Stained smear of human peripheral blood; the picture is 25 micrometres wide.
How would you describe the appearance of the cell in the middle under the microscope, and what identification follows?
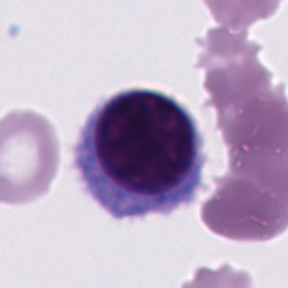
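Nucleus off-centre, pushed toward the upper right. Cytoplasm stained blue, without coarse granules. Edge fringed by short, fine hair-like projections, clearest along the lower left. Cell type: hairy cell.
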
